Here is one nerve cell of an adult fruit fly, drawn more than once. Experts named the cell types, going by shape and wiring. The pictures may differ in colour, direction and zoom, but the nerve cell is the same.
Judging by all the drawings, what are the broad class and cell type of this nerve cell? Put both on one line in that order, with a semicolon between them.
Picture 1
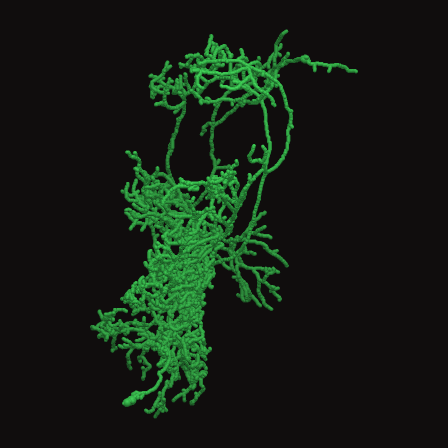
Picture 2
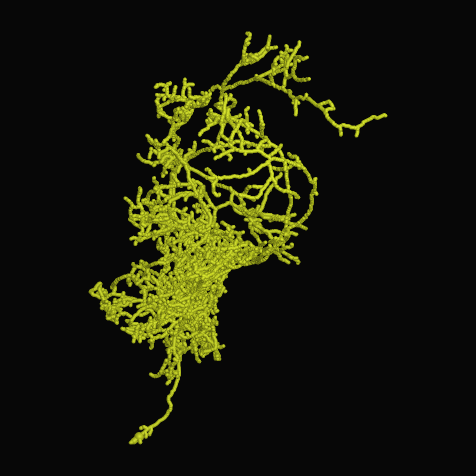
central-brain intrinsic neuron; VES092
